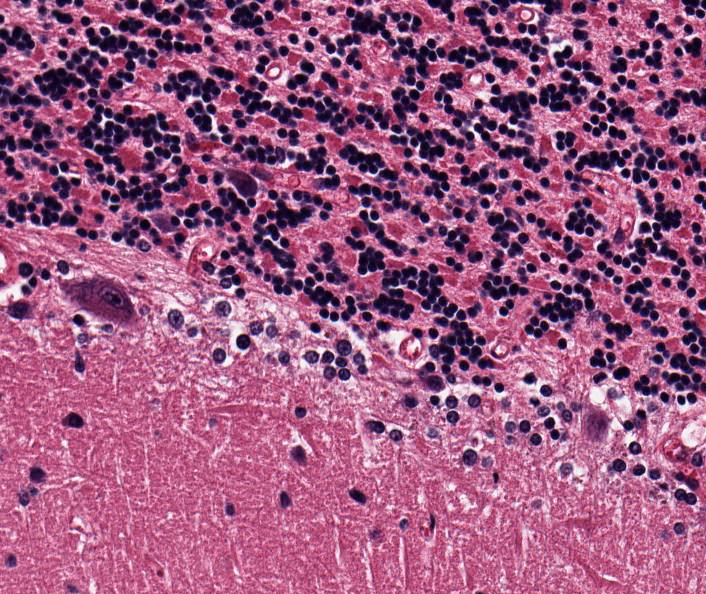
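Cerebellum, with a diagonal boundary dividing the field in two. First, the upper region is densely cellular, packed with small, round, dark-staining nuclei that have very little visible cytoplasm. Second, small pink islands free of nuclei lie scattered among those dark nuclei. Third, the lower region is pale and sparsely cellular: finely fibrillar pink neuropil with only scattered small nuclei.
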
